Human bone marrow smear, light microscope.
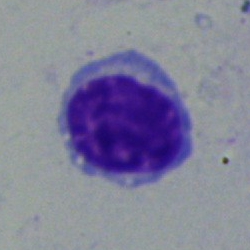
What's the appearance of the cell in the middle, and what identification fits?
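Outline slightly irregular, not smoothly round. Nucleus occupies most of the cell. Chromatin dark purple, clumped, lighter patches between clumps. Cytoplasm without visible granules. Lymphocyte.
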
